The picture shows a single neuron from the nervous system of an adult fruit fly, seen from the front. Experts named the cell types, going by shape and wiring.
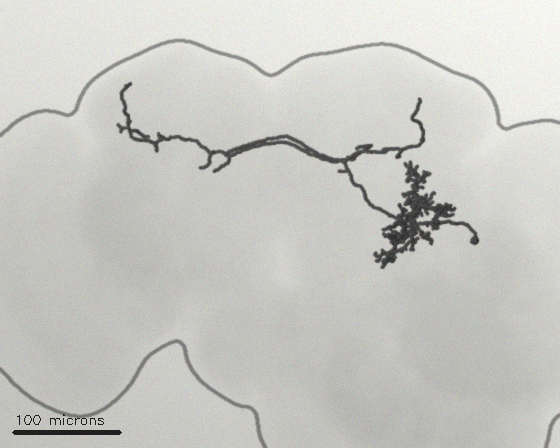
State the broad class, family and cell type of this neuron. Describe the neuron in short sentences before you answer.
Its cell body lies on the right of the picture. From left to right in the picture it spans about 350 microns. This is a central-brain intrinsic neuron. Its family is hemilineage VLPl2_medial. Its cell type is AVLP190.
